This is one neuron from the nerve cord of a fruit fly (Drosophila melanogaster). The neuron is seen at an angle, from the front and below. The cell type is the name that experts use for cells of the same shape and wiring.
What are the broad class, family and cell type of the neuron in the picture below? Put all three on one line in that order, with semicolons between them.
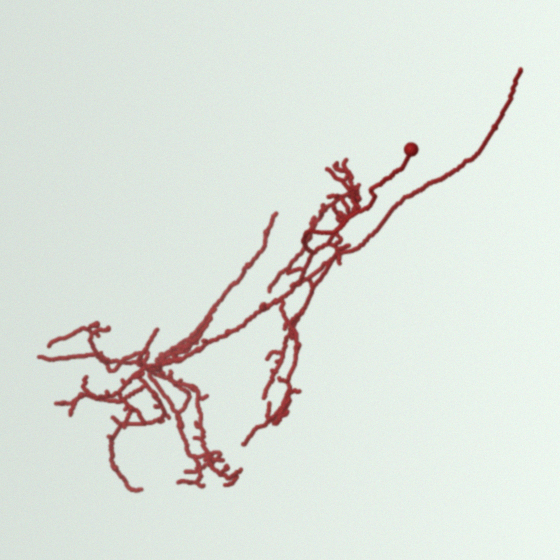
ascending neuron; hemilineage 08B; AN08B094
